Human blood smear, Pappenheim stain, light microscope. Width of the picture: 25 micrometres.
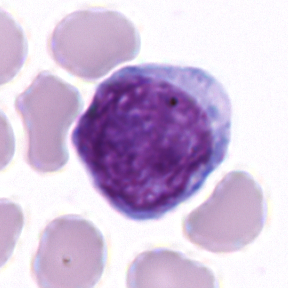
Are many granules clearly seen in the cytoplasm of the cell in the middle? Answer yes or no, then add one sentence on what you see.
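No. No granules are visible in the cytoplasm.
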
